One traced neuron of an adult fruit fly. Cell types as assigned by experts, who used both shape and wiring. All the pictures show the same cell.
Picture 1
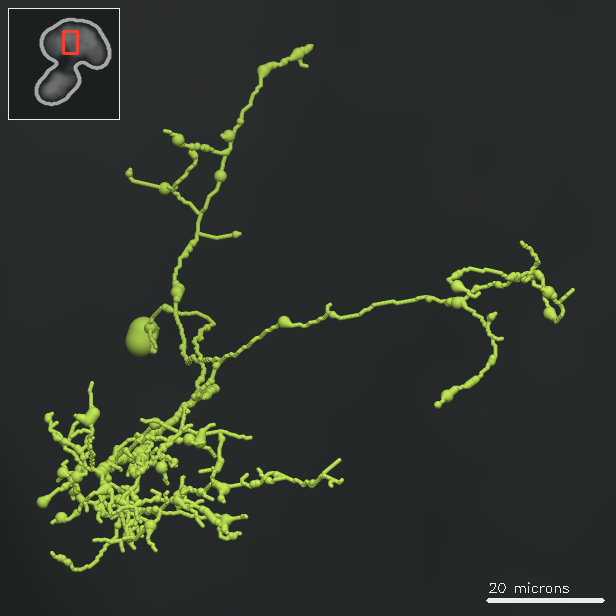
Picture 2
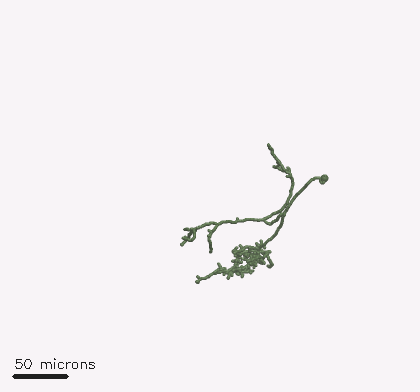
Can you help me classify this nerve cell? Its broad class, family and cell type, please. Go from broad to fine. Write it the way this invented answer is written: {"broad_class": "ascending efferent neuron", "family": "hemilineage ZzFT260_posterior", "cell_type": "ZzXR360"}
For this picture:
{"broad_class": "central-brain intrinsic neuron", "family": "hemilineage DM5_ventral", "cell_type": "WED163"}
